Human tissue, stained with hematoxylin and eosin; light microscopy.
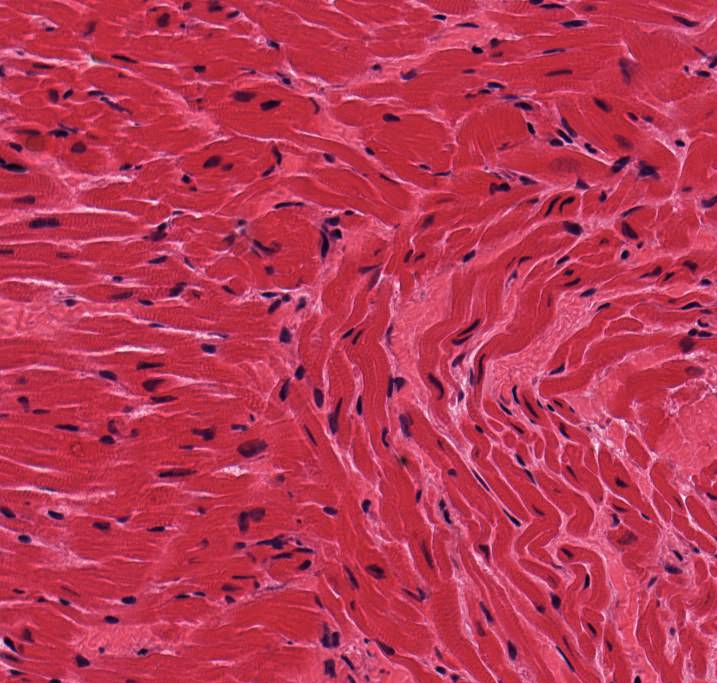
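Atrial appendage of the heart, haematoxylin and eosin: the muscle fibres here branch and join their neighbours, and in the central band they take a wavy course. Their cytoplasm is deeply eosinophilic, with fine cross-striations showing in places. The nuclei are dark purple, oval to elongated.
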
